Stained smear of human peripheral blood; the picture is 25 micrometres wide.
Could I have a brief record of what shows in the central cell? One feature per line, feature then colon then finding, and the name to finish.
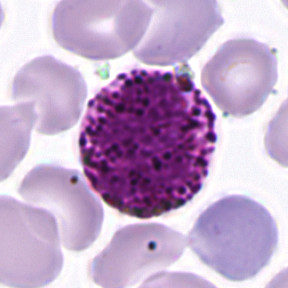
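Granules: coarse, dark purple-black, crowding the cell
Spread: across the whole cell, edge to centre
Size: unequal from granule to granule
Ground between granules: purple-magenta
Name: basophil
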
